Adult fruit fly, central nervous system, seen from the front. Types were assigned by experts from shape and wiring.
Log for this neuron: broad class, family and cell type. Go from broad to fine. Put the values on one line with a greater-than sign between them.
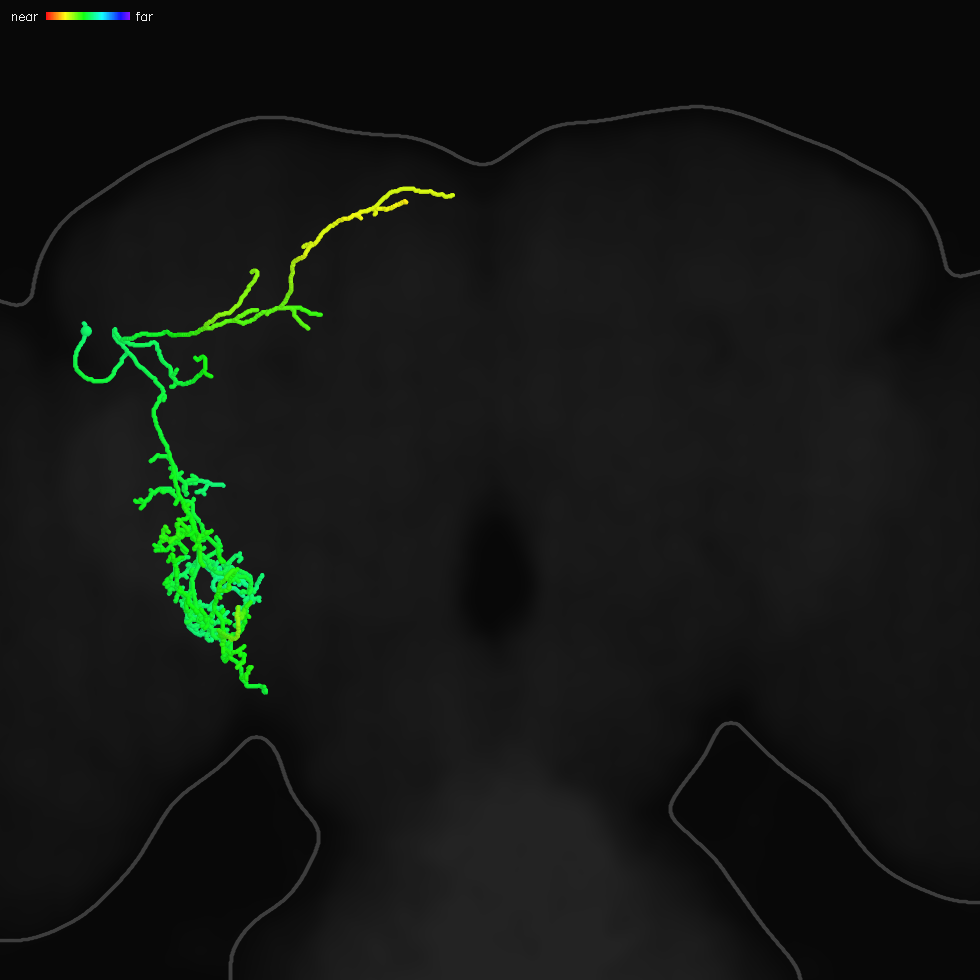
central-brain intrinsic neuron > hemilineage LHl1 > AVLP761m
